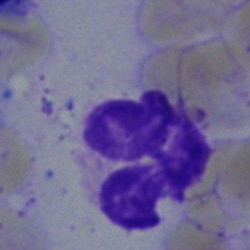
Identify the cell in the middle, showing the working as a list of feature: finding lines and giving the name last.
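Chromatin: deep purple throughout the nucleus, it seems
Texture: paler streaks running through the dark chromatin, so it looks clumped
Nucleoli: none that I can see
Cytoplasm: a faint pale pinkish rim, widest on the left of the nucleus
Name: segmented neutrophil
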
